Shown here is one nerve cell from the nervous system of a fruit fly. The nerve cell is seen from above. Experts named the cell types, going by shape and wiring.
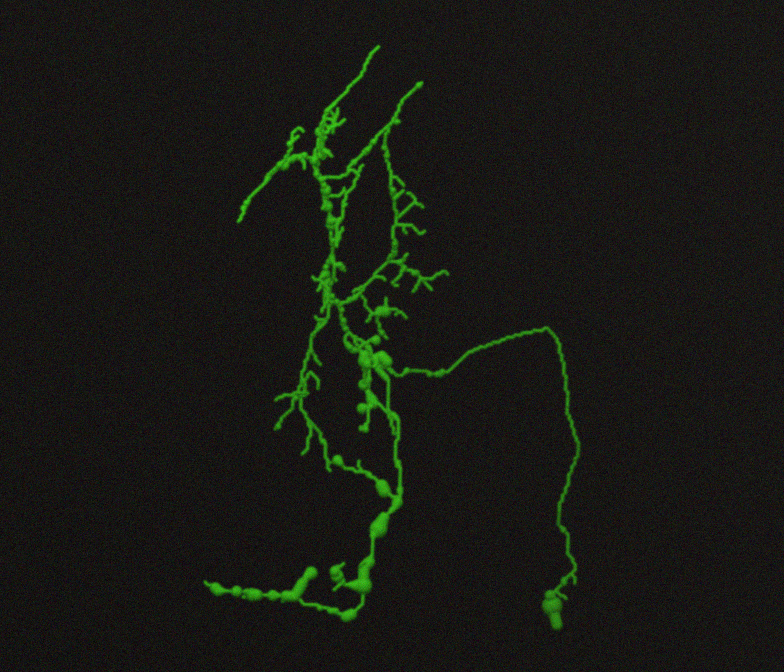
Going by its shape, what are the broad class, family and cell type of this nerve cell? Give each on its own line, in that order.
nerve-cord intrinsic neuron
hemilineage 14A
IN14A082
